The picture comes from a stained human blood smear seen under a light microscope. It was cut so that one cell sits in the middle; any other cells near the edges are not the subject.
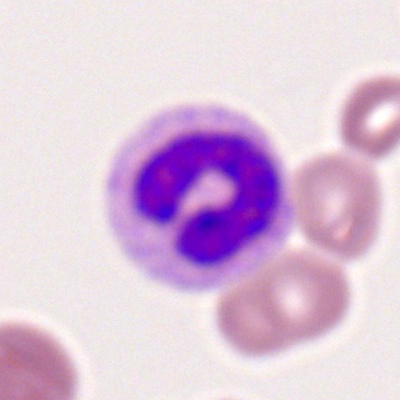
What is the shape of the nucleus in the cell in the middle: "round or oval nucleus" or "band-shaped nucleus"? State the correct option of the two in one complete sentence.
What the nucleus forms is a curved band rather than separate lobes.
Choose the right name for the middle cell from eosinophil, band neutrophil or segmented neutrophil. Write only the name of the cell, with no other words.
band neutrophil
